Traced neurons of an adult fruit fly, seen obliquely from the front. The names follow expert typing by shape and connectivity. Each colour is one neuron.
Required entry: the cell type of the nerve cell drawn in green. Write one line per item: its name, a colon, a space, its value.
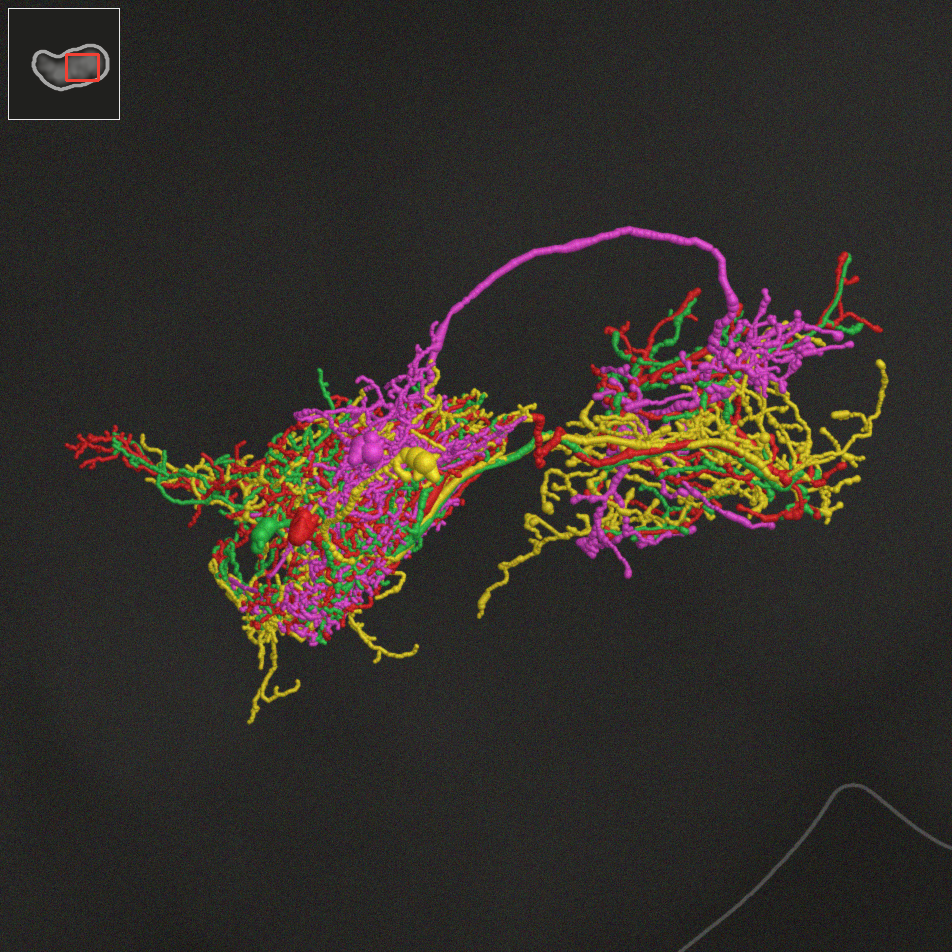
cell type: LAL108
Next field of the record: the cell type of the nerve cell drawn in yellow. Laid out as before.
cell type: LAL124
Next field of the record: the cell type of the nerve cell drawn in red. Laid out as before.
cell type: LAL125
